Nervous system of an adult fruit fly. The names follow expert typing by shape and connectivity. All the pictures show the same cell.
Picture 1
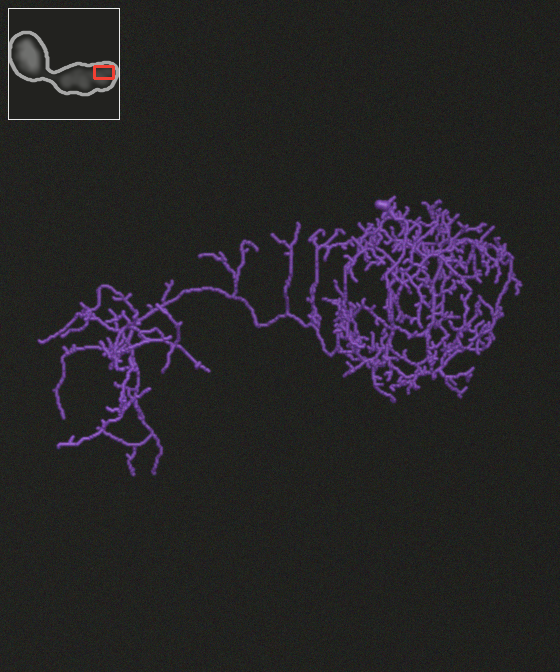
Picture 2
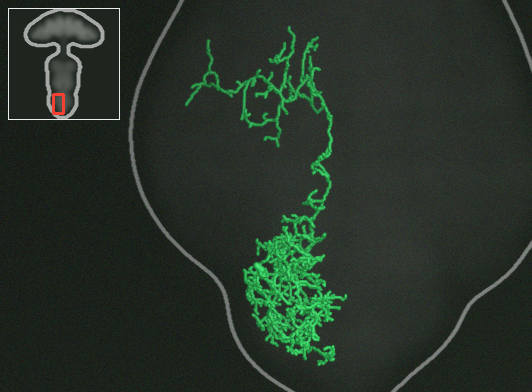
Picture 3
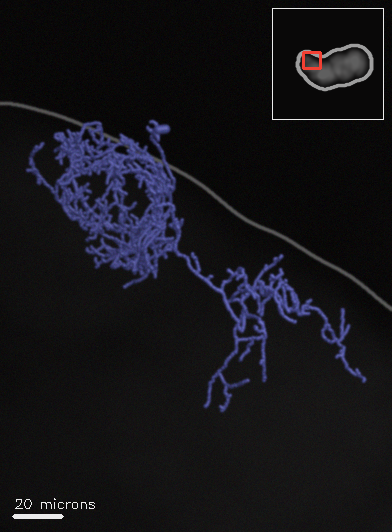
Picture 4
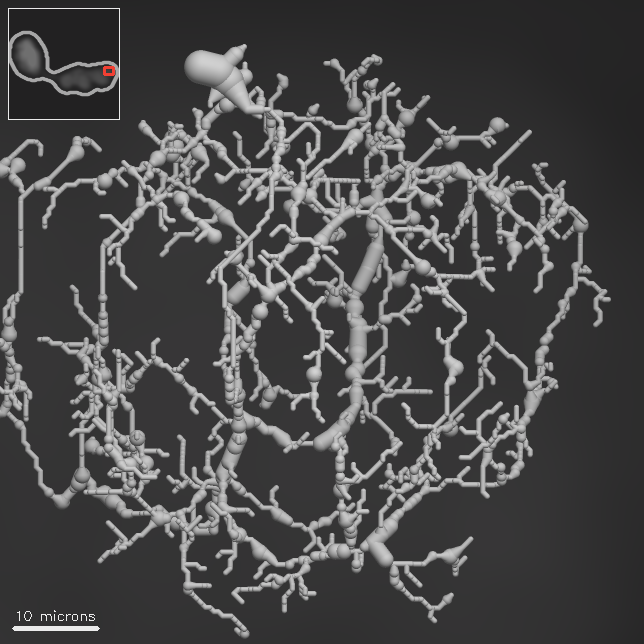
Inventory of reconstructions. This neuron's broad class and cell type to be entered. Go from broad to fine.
nerve-cord intrinsic neuron; INXXX231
